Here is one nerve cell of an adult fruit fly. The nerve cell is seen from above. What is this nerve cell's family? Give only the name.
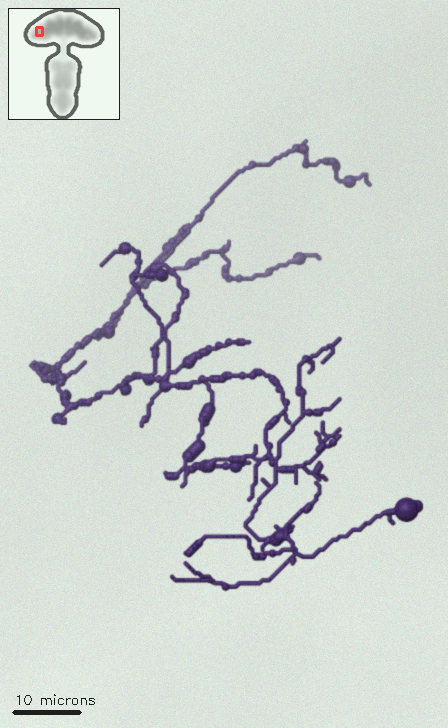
Cm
